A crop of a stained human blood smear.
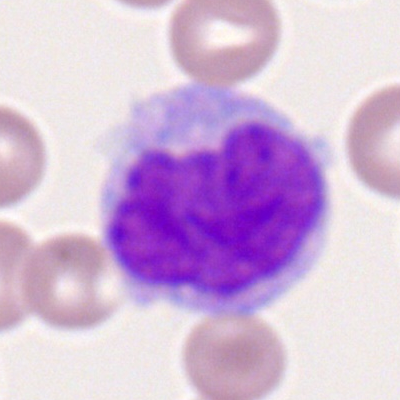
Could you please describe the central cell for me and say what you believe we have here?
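Nucleus irregular and folded, deeply creased across. Nucleus occupies most of the cell. Chromatin finely streaked, not coarsely clumped. Cytoplasm broadest above the nucleus, toward the upper left. Cell: monocyte.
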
